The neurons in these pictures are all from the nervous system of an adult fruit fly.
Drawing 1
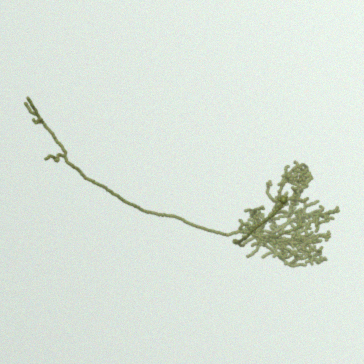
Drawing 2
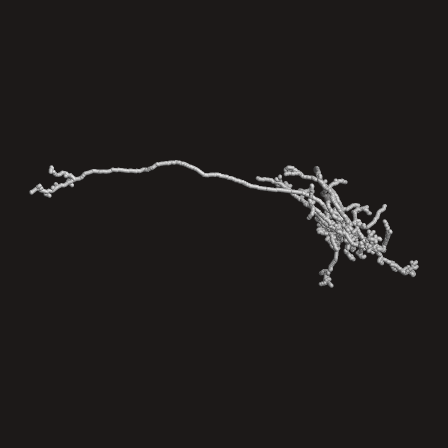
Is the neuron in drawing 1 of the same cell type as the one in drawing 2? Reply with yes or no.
no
